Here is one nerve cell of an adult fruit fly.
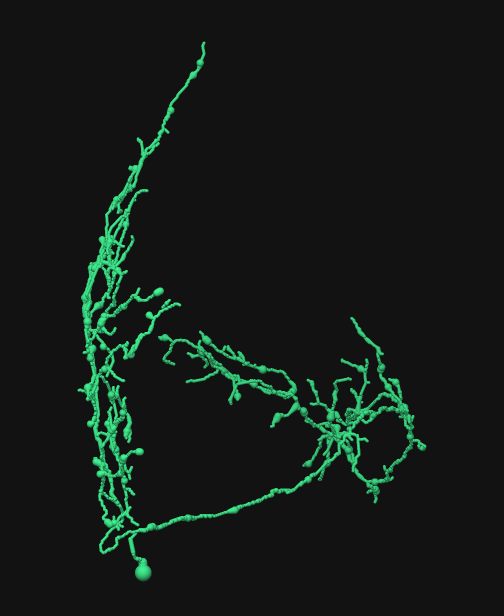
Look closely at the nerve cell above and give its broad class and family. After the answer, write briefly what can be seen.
This is a visual centrifugal neuron. Its family is MeVC. The cell body is at the lower left of the picture. Dozens of branch ends can be seen.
